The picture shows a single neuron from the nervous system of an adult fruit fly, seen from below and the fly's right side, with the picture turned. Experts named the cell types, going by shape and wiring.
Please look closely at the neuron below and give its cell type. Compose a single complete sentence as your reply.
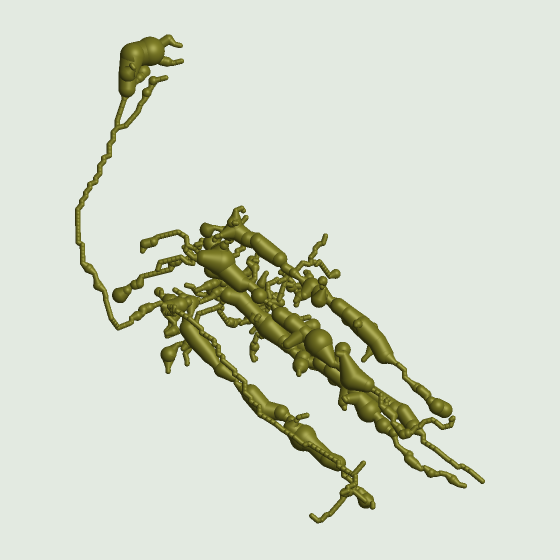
The type assigned to this neuron is Dm9.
